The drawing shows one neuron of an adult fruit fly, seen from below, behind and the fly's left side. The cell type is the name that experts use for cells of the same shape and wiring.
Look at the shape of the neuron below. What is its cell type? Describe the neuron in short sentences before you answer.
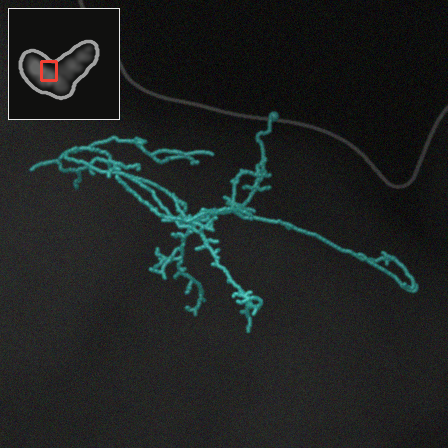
Its cell body lies at the top of the picture. The picture shows dozens of branch ends. Its broad class is central-brain intrinsic neuron. Its cell type is SMP427.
